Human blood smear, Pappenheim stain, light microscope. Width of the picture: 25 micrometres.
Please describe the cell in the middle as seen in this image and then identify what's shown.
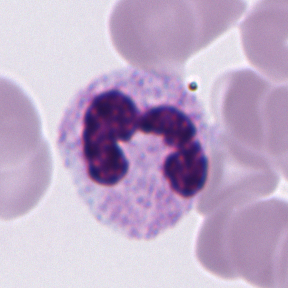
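Arched nucleus, open side facing downward. Chromatin dark purple, coarsely clumped. Cytoplasm plentiful, pale pinkish-lilac, with fine pink-violet granules scattered evenly throughout. Cell about 15 by 13 micrometres; nucleus fills about 40% of the cell's area. Segmented neutrophil.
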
